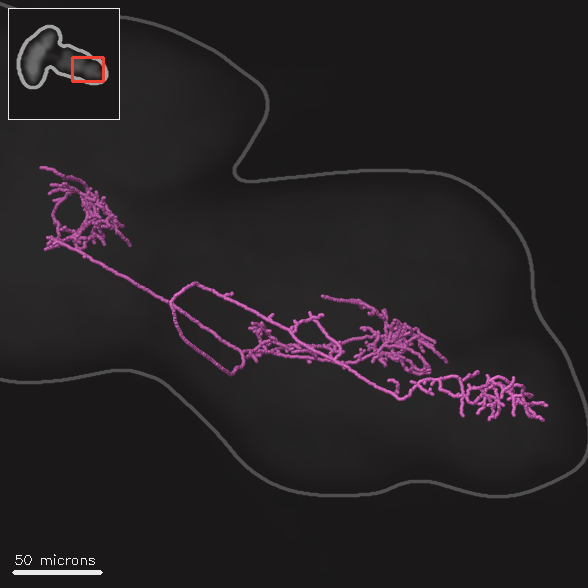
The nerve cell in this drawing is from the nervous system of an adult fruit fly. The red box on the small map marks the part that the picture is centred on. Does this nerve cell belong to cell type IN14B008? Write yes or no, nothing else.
yes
